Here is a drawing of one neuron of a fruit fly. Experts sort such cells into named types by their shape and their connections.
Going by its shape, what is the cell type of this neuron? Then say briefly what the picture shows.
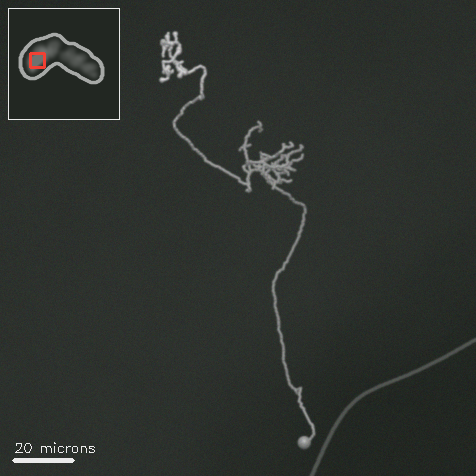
The cell type is FR2. It is a central-brain intrinsic neuron. By the scale bar it is about 140 microns tall in this view. In this view it is more than twice as tall as it is wide.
